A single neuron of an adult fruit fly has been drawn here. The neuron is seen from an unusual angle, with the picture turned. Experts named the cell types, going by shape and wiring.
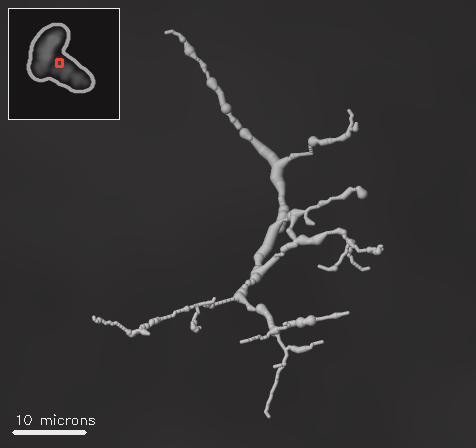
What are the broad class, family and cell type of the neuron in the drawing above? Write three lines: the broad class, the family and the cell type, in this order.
sensory neuron entering the nerve cord
class mechanosensory tactile
SNta19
